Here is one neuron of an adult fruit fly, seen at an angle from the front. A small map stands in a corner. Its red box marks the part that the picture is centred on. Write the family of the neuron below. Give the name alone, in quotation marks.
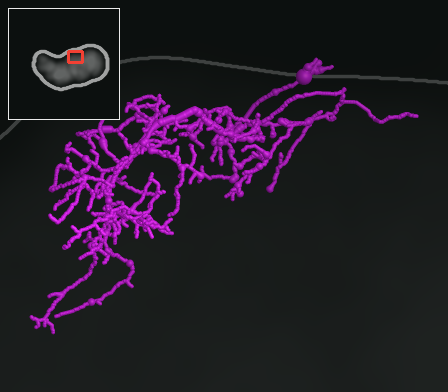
"hemilineage SLPpm3"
